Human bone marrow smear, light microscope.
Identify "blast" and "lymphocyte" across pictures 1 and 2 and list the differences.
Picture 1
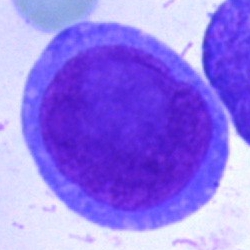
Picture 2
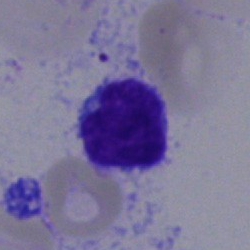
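Blast in picture 1, lymphocyte in picture 2. Outline: blast smooth and oval; lymphocyte roughly round, edges slightly irregular and bumpy. Chromatin: blast fine and evenly spread; lymphocyte dense, dark purple throughout, no nucleoli made out.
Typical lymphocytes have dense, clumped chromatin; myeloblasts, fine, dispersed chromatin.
Cytoplasm: blast has a rim on every side of the nucleus, no granules; lymphocyte shows only a scant pale blue sliver at the upper left edge.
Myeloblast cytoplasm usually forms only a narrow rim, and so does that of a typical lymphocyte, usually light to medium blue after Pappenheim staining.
Blast surface: no projections. Surroundings: part of another nucleated cell at the right edge of picture 1; pale unnucleated red cells above right and below left of the lymphocyte, small purple specks scattered around.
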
